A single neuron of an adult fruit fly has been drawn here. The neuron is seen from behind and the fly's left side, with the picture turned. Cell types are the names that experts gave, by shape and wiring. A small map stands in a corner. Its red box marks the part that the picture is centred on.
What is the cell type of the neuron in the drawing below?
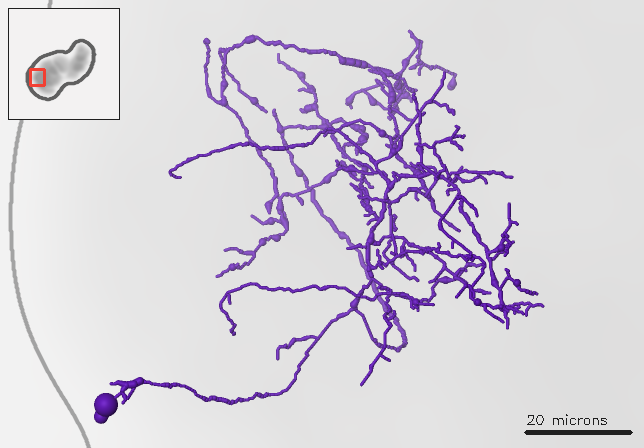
LHAD1f3_b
